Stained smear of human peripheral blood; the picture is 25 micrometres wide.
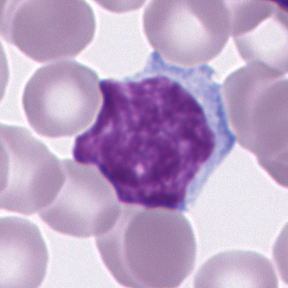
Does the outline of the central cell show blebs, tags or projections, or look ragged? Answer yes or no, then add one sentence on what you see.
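Yes. Small pointed projections stick out from the cytoplasm along the upper and right edges.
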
